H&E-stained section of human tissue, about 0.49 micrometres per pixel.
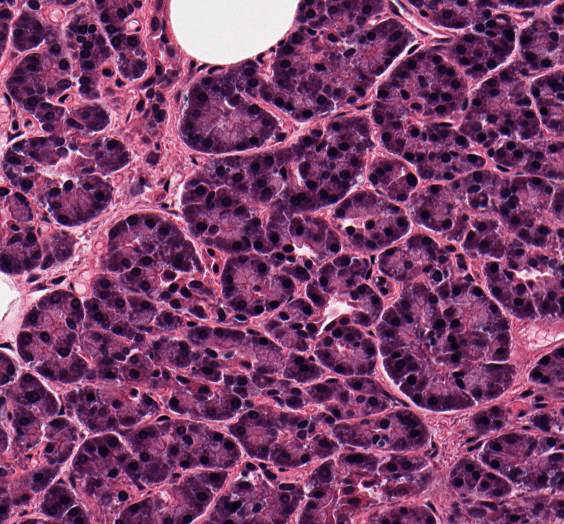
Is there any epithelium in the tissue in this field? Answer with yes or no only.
Yes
